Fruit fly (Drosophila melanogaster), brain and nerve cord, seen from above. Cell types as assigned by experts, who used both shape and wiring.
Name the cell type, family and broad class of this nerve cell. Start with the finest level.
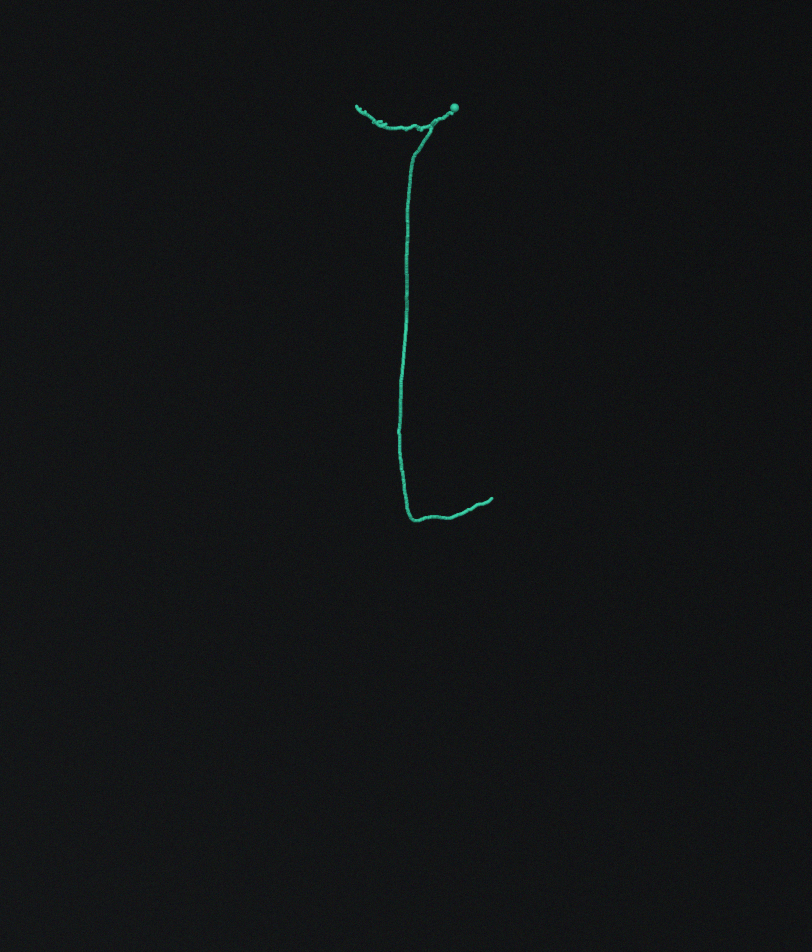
LgAG6; class gustatory; sensory neuron ascending to the brain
